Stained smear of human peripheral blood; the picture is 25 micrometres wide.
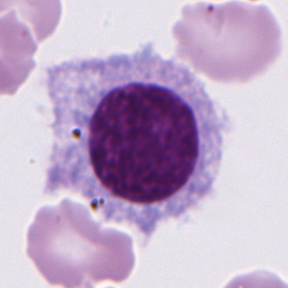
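Hairy cell, its nucleus sitting roughly in the middle with cytoplasm on every side. That cytoplasm is pale blue-grey and forms a wide rim; look and you will see no distinct purple or red granules in it. Nor does any distinct nucleolus stand out within the nucleus.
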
